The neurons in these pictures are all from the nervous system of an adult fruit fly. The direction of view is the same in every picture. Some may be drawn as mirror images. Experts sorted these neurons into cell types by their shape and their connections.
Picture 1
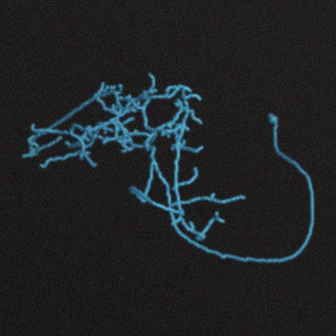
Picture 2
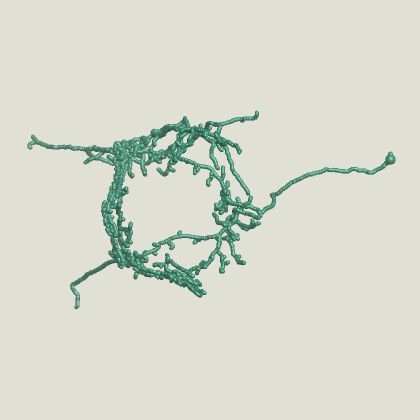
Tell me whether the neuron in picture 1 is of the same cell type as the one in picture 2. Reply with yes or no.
no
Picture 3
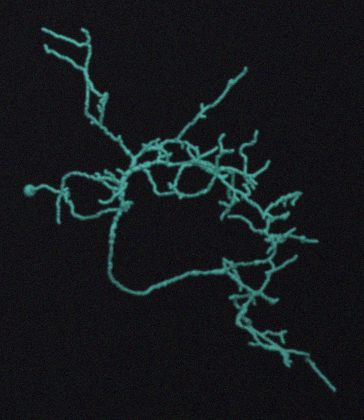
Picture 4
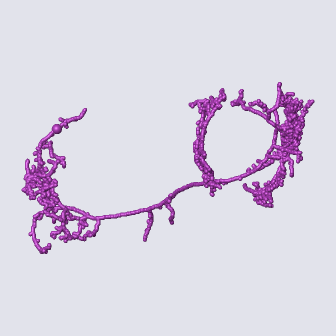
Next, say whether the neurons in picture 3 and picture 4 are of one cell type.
no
